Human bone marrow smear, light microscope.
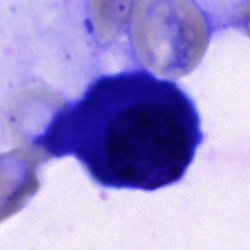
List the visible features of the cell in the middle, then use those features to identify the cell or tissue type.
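Irregular in outline, the cell is drawn out toward the left. Its nucleus lies toward the right side of the cell. The cytoplasm is a deep, dark blue, with no granules visible in it. It is a plasma cell.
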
